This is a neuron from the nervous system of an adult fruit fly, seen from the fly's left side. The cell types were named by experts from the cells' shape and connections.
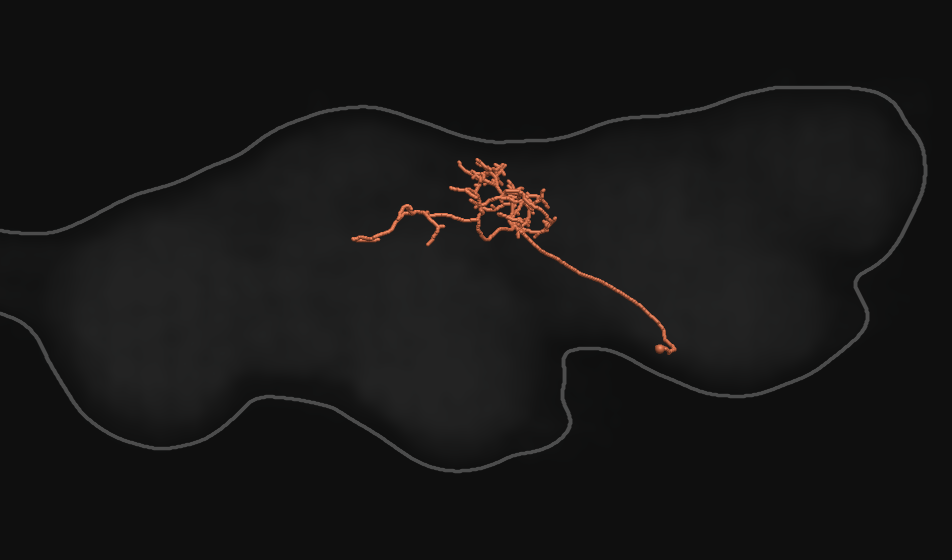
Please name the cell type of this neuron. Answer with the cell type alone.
IN07B076_b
